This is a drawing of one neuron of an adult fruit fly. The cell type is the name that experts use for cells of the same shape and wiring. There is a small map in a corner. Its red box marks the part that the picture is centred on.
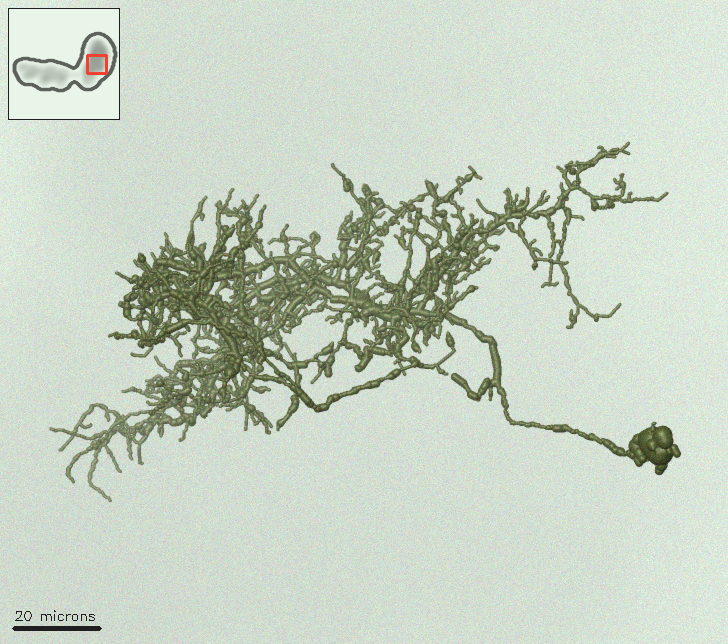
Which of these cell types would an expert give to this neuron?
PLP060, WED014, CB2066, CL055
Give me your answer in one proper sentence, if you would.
The type of this neuron is the cell type PLP060.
